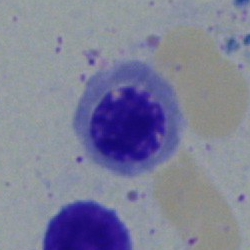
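Erythroblast, central cell, stained bone marrow smear. Chromatin dark purple and clumped, small pale spots between clumps. Moderate rim of pale blue cytoplasm around the nucleus on all sides. Cytoplasm without granules or vacuoles.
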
